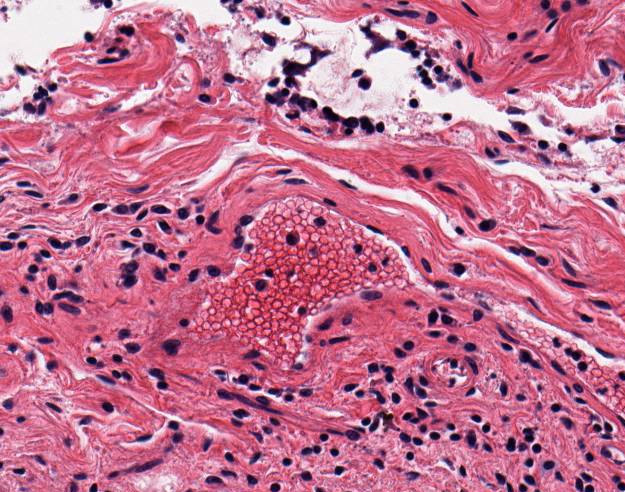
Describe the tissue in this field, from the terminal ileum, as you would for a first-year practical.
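See how dense pink collagen bundles fill most of the field. A compact cluster of closely packed red blood cells sits centrally. Nuclei in the lower half are mostly small, dark, spindle-shaped to oval. Along the top edge, small round dark nuclei gather in loose pale spaces.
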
